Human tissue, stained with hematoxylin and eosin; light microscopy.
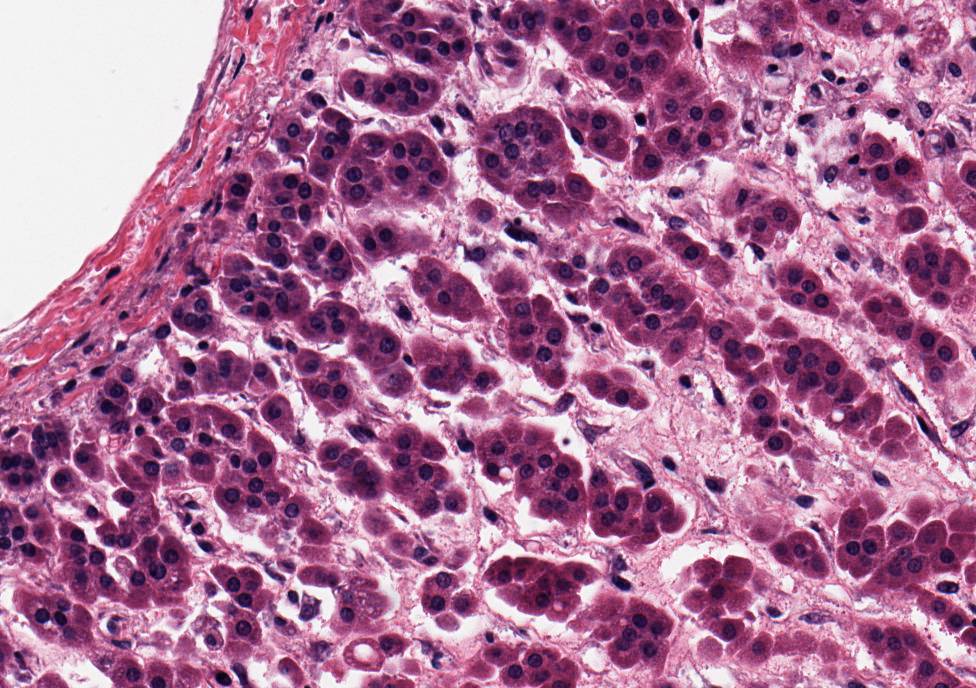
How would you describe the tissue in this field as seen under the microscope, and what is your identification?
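Small nests and short cords of cells are arranged throughout the field. The cells in the nests are polygonal, with abundant granular eosinophilic cytoplasm. Loose, pale, wispy stroma separates the nests, and small dark elongated nuclei of stromal cells are scattered between them. This is adrenal gland.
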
